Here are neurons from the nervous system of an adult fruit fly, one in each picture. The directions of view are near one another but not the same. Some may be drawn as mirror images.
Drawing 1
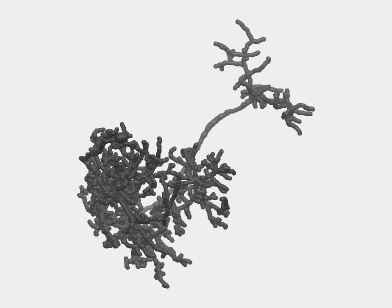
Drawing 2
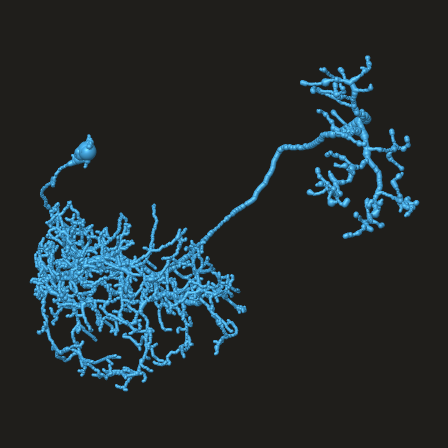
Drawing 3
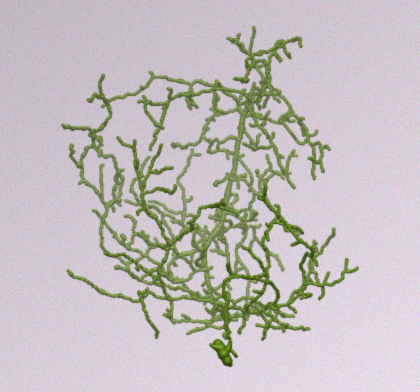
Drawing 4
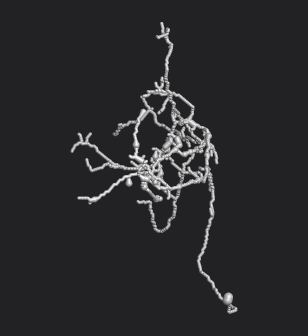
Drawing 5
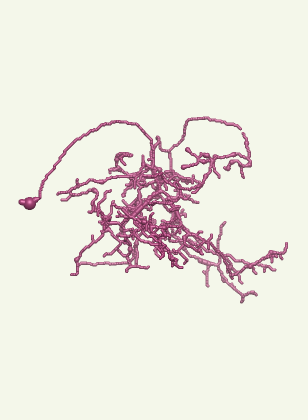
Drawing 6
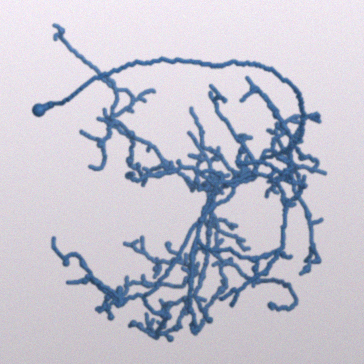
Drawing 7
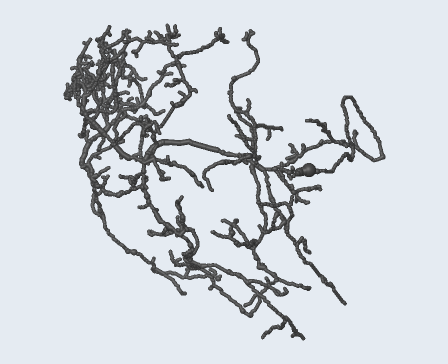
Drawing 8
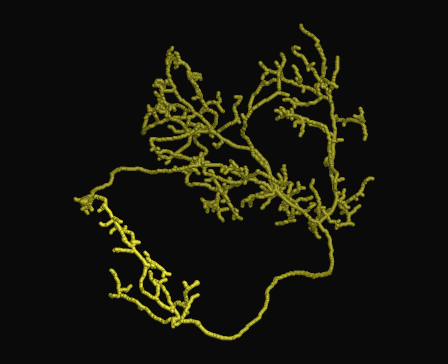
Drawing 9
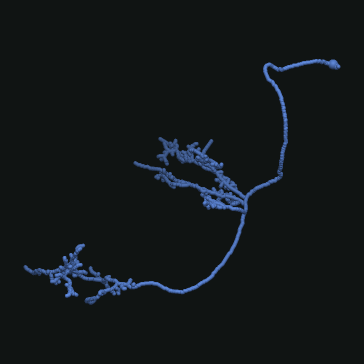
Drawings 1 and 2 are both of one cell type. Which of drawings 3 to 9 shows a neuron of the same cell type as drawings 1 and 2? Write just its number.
8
